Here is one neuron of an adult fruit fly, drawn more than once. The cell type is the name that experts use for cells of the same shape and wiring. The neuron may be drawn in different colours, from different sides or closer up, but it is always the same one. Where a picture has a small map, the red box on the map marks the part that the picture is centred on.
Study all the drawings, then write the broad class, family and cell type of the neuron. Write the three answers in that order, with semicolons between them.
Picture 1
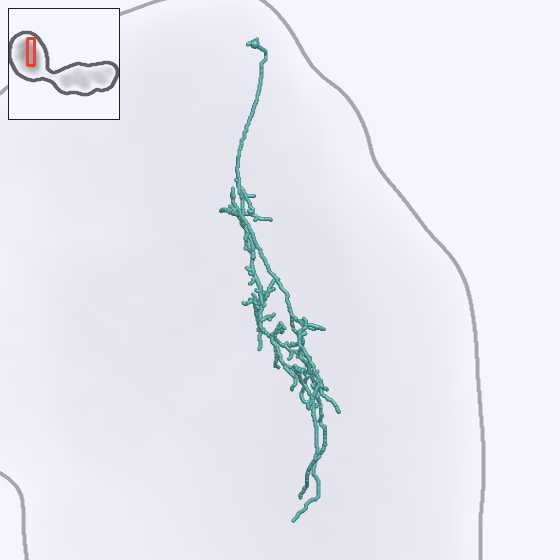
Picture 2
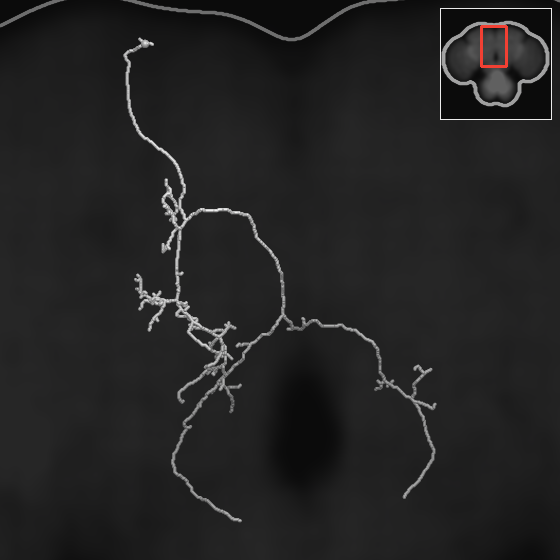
central-brain intrinsic neuron; hemilineage CLp1; PS109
